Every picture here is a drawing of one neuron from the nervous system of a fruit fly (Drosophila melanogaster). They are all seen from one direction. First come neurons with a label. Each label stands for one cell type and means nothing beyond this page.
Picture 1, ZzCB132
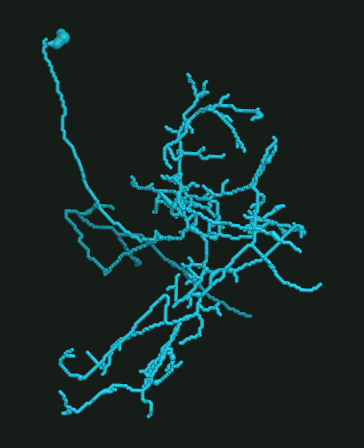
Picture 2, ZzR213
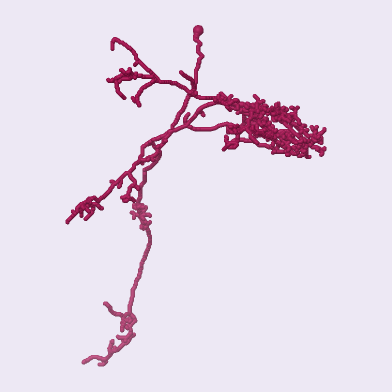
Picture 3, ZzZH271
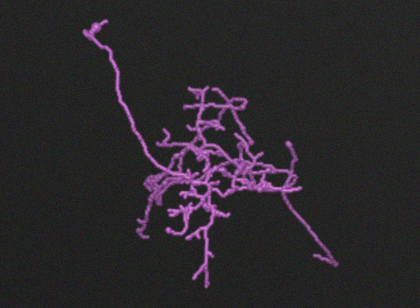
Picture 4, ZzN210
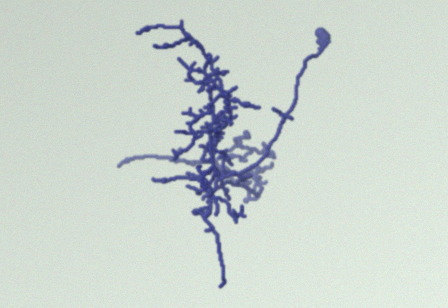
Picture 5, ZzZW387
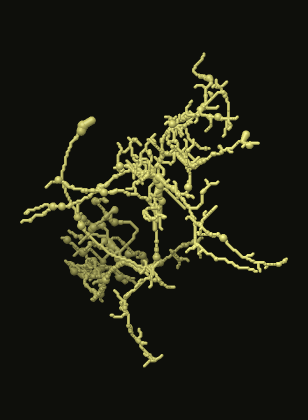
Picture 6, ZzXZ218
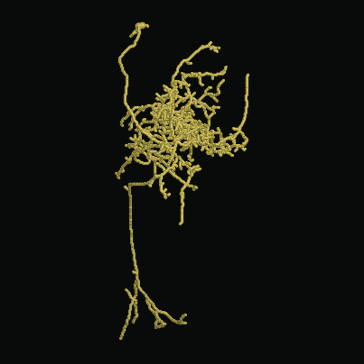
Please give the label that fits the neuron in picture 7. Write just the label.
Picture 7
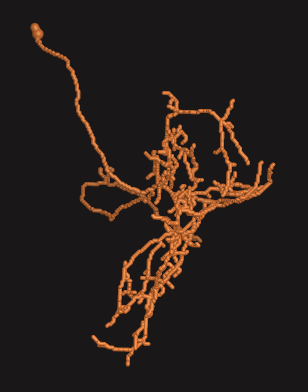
ZzCB132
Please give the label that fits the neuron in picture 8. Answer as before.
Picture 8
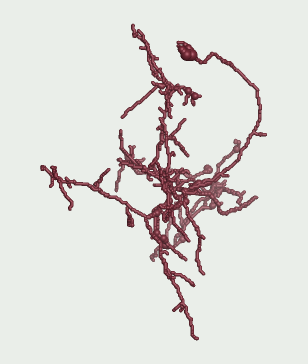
ZzN210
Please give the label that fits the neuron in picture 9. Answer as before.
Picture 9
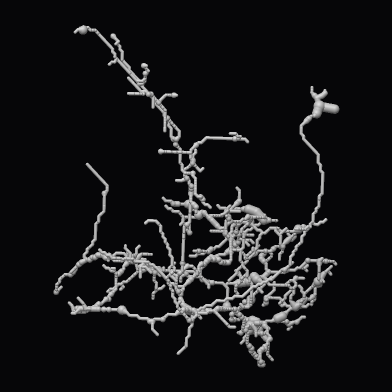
ZzZW387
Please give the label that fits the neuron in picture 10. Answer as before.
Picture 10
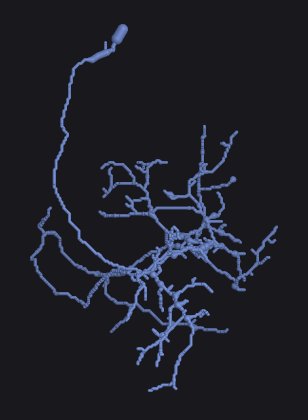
ZzZH271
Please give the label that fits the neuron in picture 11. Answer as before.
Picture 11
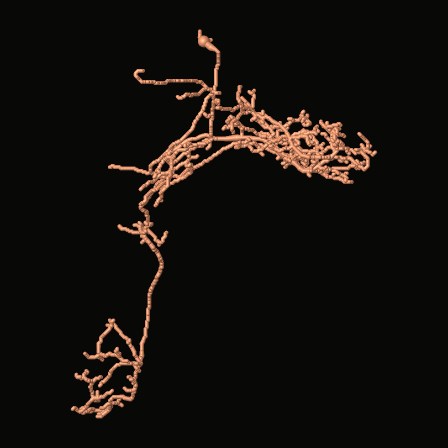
ZzR213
